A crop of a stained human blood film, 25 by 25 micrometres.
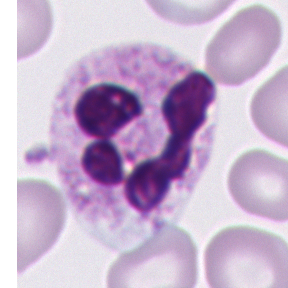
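Segmented neutrophil: look first at its nucleus, divided into at least three separate lobes. See how those lobes form a ring around a central area of cytoplasm. That cytoplasm is abundant and pale pinkish-lilac, and if you look closely it is filled with fine lilac granules.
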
